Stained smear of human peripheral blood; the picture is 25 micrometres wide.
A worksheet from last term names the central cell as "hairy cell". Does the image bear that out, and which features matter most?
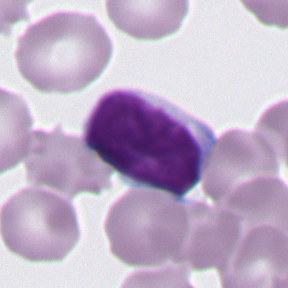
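Nucleus fills almost the whole cell; cytoplasm only a thin rim.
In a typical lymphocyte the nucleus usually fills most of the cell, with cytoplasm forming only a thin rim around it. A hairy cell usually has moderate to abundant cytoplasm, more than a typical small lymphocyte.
This feature: for typical lymphocyte, against hairy cell. Rim pale blue; chromatin dense, dark purple; no granules in the cytoplasm. Red cells press against the right side. Verdict: not a hairy cell; typical lymphocyte.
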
